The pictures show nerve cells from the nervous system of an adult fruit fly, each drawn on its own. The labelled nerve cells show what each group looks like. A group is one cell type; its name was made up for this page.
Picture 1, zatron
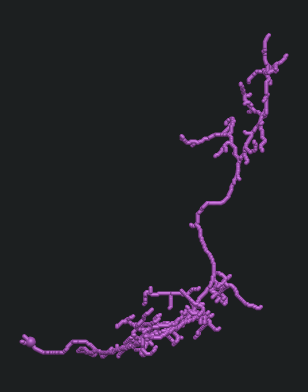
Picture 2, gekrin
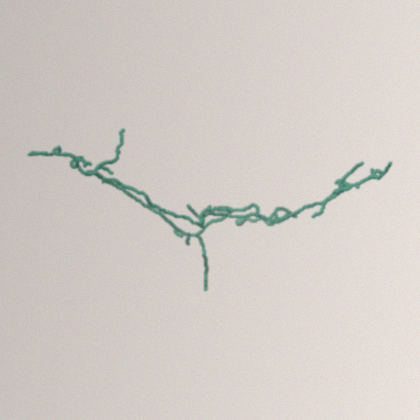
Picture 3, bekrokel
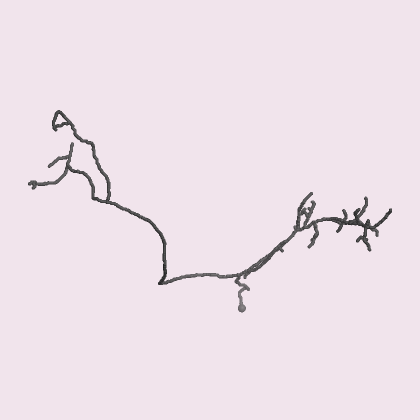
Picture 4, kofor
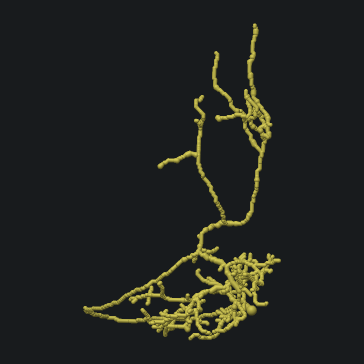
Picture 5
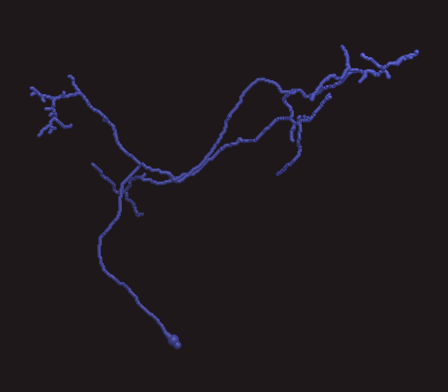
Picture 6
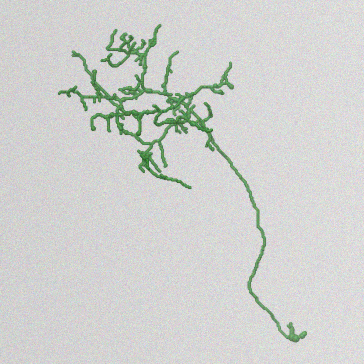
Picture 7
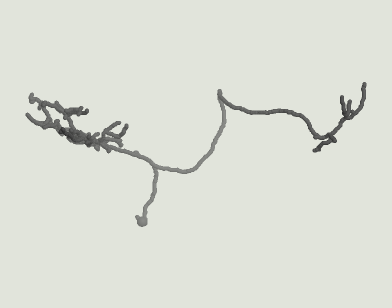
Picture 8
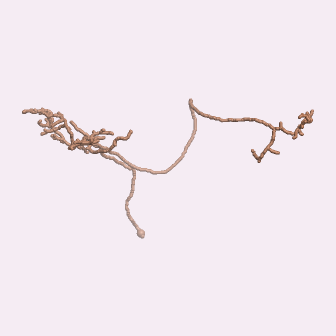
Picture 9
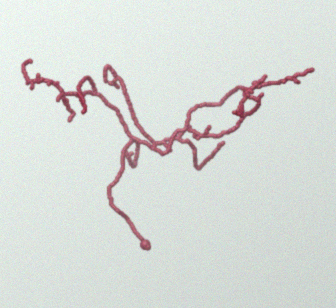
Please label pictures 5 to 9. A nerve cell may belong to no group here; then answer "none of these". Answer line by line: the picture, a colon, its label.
5: gekrin
6: none of these
7: bekrokel
8: bekrokel
9: gekrin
